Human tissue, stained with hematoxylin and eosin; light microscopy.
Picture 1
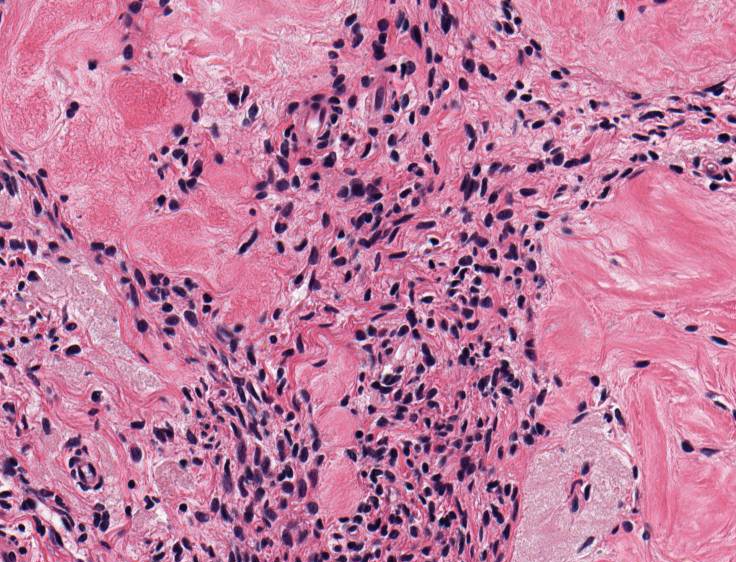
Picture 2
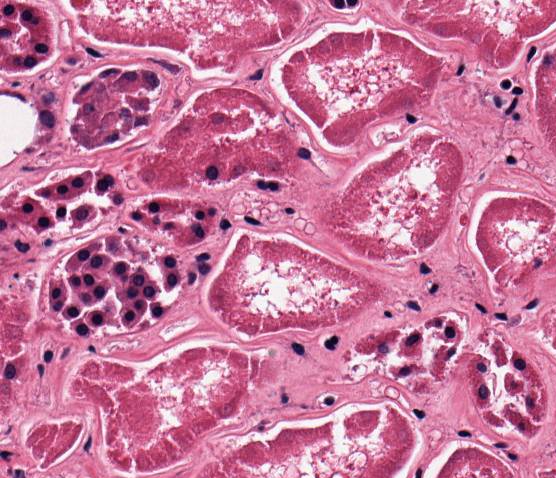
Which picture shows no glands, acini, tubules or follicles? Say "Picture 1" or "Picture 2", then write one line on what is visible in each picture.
Picture 1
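Picture 1: No epithelium or glands are present anywhere in the field.
Picture 2: The cells lining most tubules have abundant granular, deeply eosinophilic cytoplasm.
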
